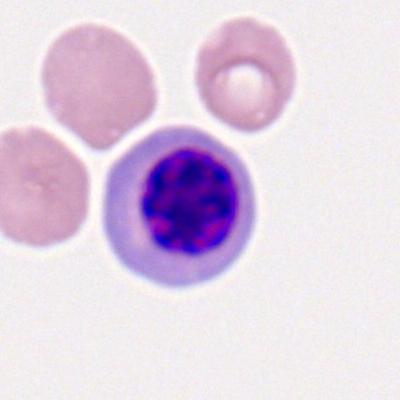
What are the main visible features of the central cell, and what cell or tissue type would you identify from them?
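The nucleus is positioned slightly off-centre, toward the upper right of the cell. No nucleoli are visible within it. A moderate rim of pale lilac-grey cytoplasm surrounds the nucleus, and no granules are present in that cytoplasm. The cell is an erythroblast.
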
